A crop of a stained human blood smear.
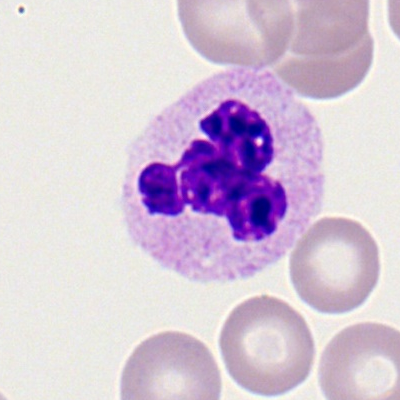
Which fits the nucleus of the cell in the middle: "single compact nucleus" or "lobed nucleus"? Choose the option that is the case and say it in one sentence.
What the nucleus of this cell shows is division into segments.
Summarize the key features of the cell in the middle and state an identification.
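Have a look at the chromatin first: dark purple and coarsely clumped, with no nucleoli to be seen in the nucleus. The cytoplasm carries fine pinkish granules, scattered evenly, and there are no vacuoles in it. That one's a segmented neutrophil.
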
